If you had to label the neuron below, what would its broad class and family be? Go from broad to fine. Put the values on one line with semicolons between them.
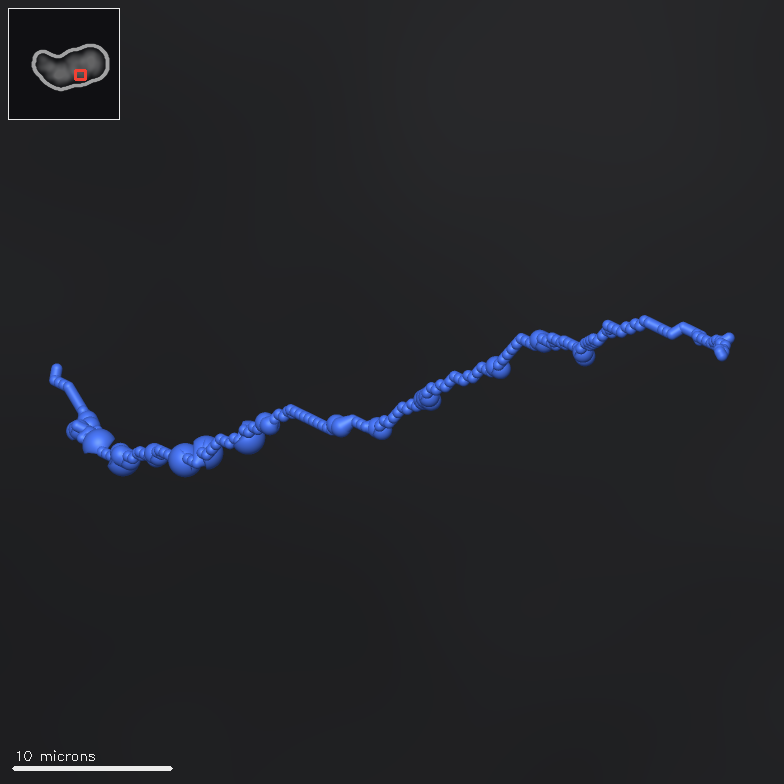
sensory neuron entering the brain; class mechanosensory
